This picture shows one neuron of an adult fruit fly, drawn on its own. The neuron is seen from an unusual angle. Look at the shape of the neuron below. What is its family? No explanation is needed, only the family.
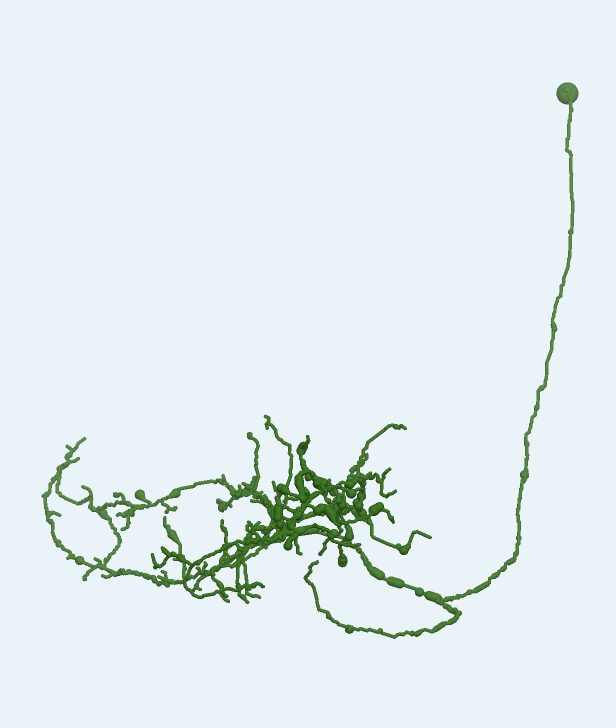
hemilineage DM1_antero_ventral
